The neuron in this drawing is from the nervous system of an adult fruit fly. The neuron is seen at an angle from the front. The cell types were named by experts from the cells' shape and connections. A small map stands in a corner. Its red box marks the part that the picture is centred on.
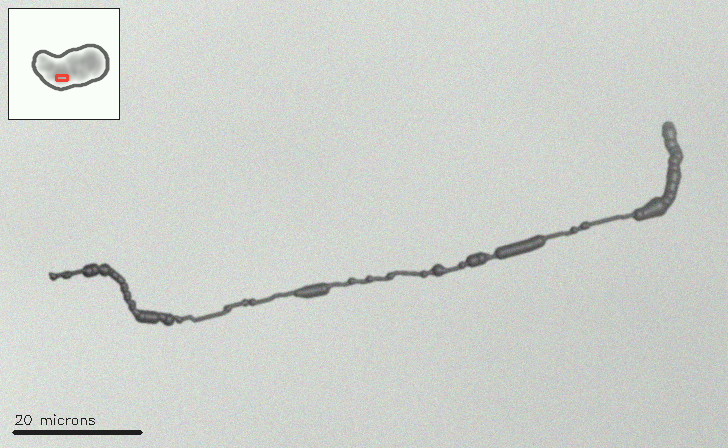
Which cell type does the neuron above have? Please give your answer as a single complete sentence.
The neuron is of cell type R8y.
